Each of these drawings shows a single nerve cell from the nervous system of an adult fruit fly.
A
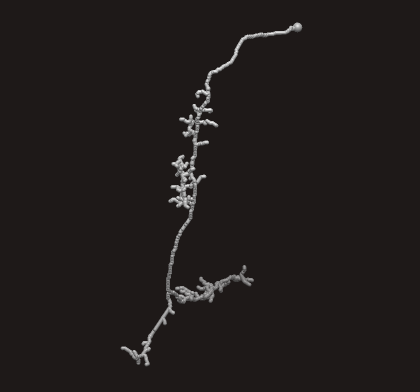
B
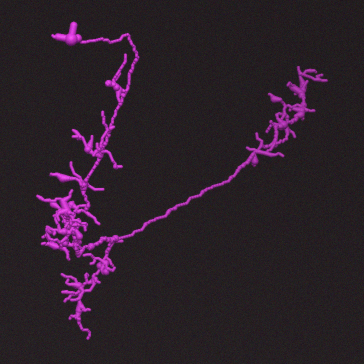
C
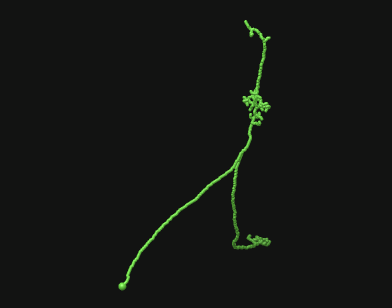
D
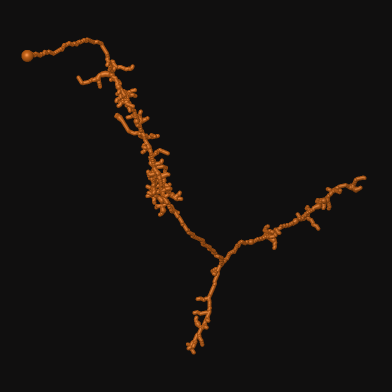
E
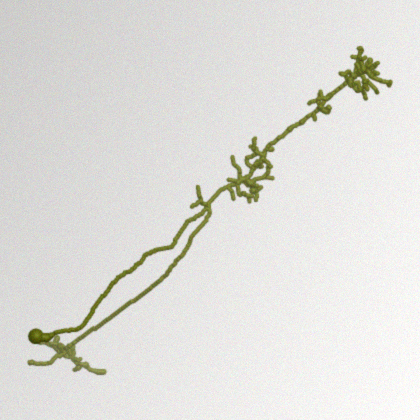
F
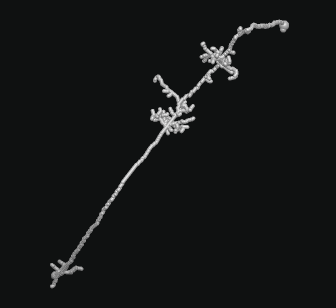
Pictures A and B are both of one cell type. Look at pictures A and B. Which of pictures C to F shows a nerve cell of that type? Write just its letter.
D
